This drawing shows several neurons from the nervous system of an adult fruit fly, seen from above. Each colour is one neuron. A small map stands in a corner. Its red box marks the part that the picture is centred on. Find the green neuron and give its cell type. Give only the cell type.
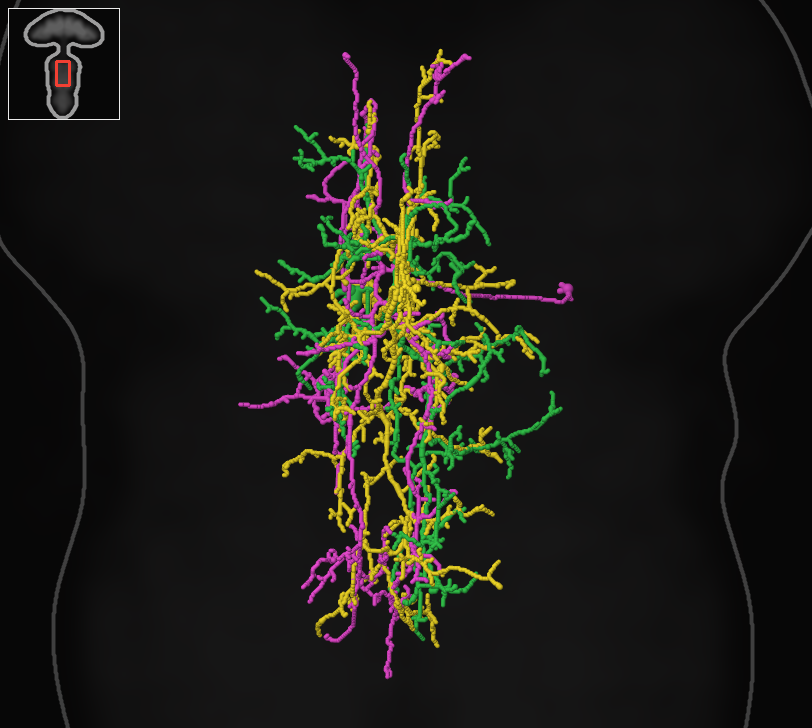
IN00A030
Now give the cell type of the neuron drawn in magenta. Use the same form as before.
IN05B077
